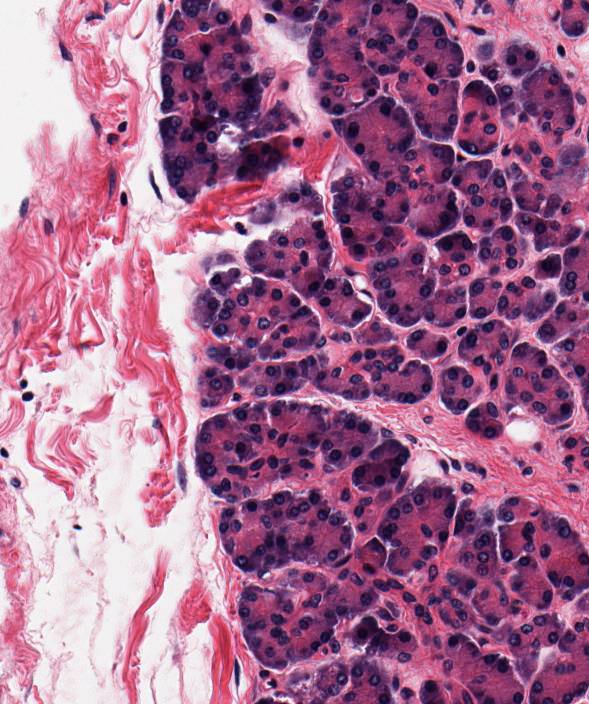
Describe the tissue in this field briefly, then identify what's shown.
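Densely packed glandular tissue fills the right of the field, and loose fibrous tissue lines the left edge. Small rounded acini of pyramidal cells show little or no visible lumen. Each acinar cell has a single round nucleus near its base and deeply purple-pink cytoplasm rather than pale or clear. The tissue is pancreas.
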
